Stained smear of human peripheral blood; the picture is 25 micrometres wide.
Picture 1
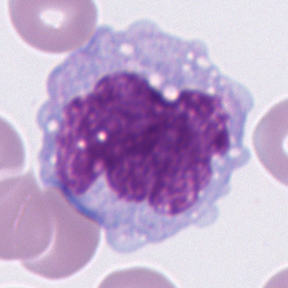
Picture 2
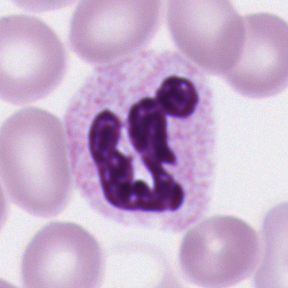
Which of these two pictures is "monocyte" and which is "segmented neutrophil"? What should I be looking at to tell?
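Quick one: the monocyte is in picture 1, and picture 2 has the segmented neutrophil. Look at the cytoplasm first: pale grey-blue in the monocyte, with several small clear round vacuoles scattered through it and the band widest above the nucleus, against abundant pale pink cytoplasm in the neutrophil, dotted with fine pink-violet granules. The monocyte's nucleus is a single folded mass, not lobes linked by thin strands. In the neutrophil, the chromatin is dark purple and densely clumped, and the outline is roughly oval with no surface projections.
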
